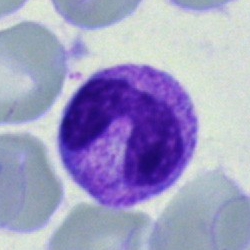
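Band neutrophil, the cell in the middle of this bone marrow smear. The nucleus looks indented, its notch opening toward the bottom of the cell; the chromatin stains dark purple and seems clumped. The cytoplasm, pinkish-lilac and much paler than the nucleus, appears filled with fine granules.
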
